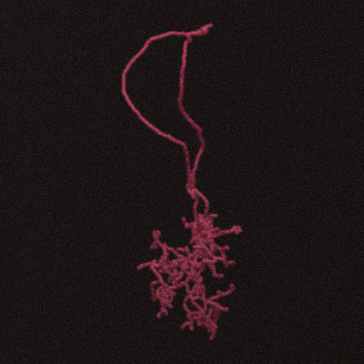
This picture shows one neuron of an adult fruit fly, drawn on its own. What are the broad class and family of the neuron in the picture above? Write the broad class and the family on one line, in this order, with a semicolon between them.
nerve-cord intrinsic neuron; hemilineage 11A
